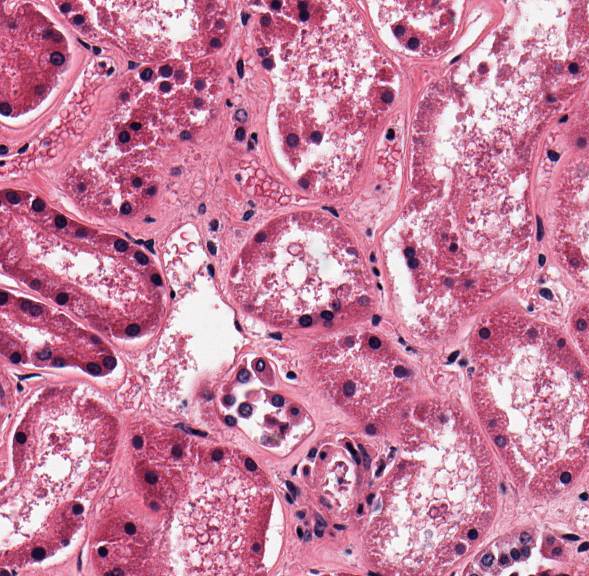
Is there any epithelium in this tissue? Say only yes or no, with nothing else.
Yes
